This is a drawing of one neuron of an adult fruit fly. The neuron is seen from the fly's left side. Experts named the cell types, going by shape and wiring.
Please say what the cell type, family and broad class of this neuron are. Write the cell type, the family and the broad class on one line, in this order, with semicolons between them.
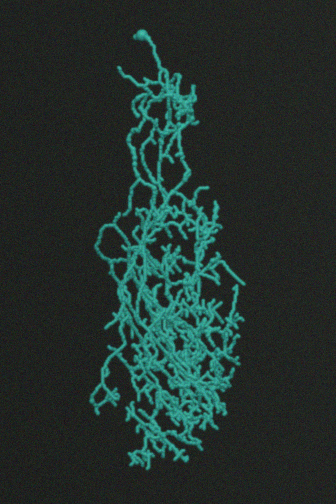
LC35a; hemilineage LHl4_posterior; visual projection neuron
